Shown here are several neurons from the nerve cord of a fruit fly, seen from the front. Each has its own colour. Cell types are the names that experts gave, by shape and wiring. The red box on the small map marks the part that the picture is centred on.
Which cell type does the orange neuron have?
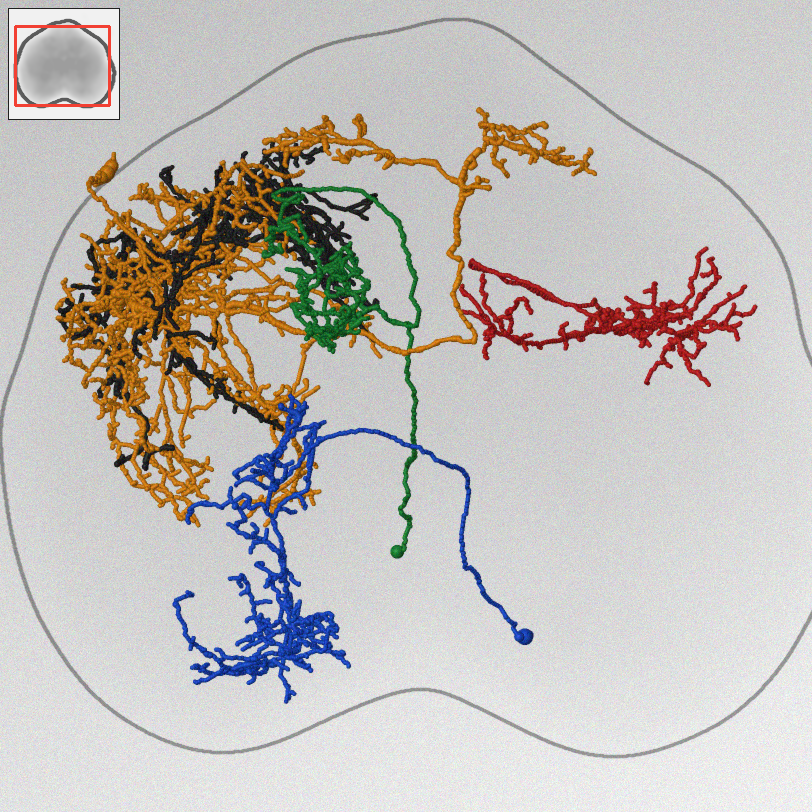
IN18B013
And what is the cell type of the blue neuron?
IN12B078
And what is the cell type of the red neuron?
IN21A049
